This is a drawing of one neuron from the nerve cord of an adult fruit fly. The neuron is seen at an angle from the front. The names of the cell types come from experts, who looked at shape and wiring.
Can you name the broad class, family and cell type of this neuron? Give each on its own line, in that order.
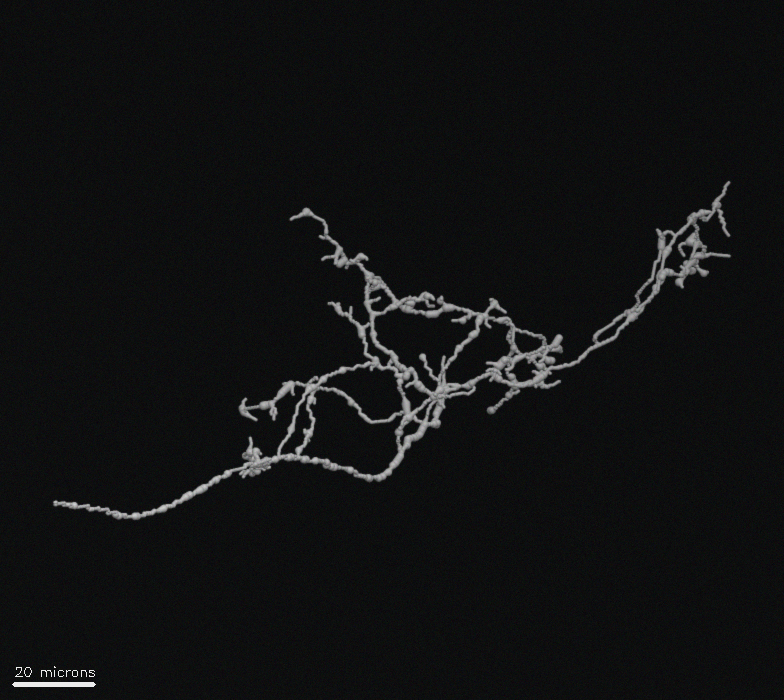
descending neuron
DNde
DNde006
